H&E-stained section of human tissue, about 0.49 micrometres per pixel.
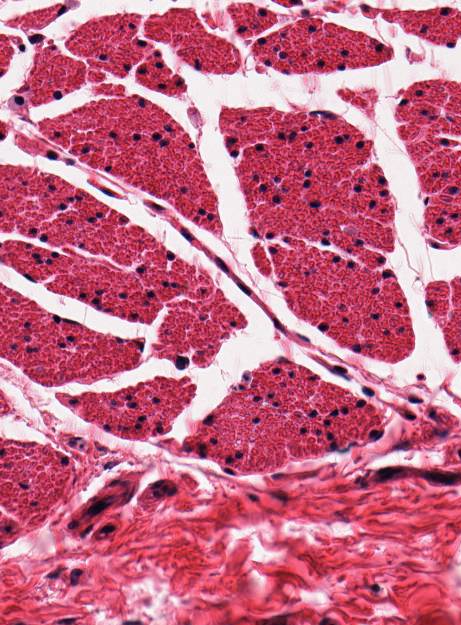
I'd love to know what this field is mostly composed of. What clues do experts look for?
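Smooth muscle, cut across. Upper three-quarters: rounded and angular bundles lying side by side, cytoplasm deep pink-red.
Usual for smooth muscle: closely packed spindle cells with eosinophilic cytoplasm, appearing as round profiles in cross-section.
Between bundles, thin strands of loose connective tissue with slender elongated nuclei, one running diagonally from upper left toward lower right. Bottom edge: denser connective tissue, wavy pink fibres, elongated nuclei.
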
